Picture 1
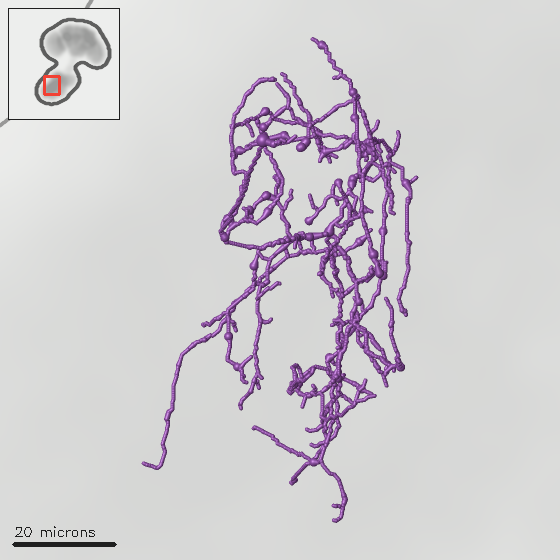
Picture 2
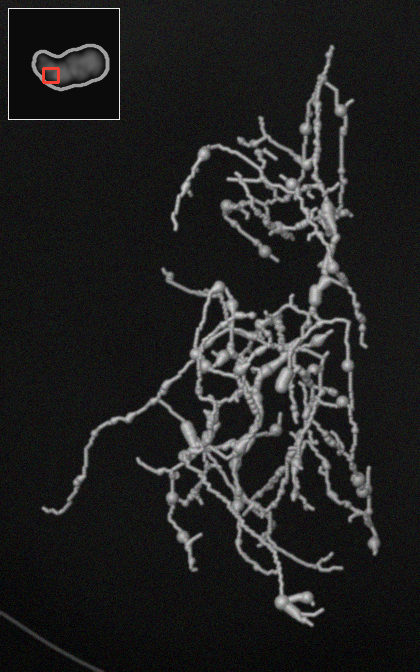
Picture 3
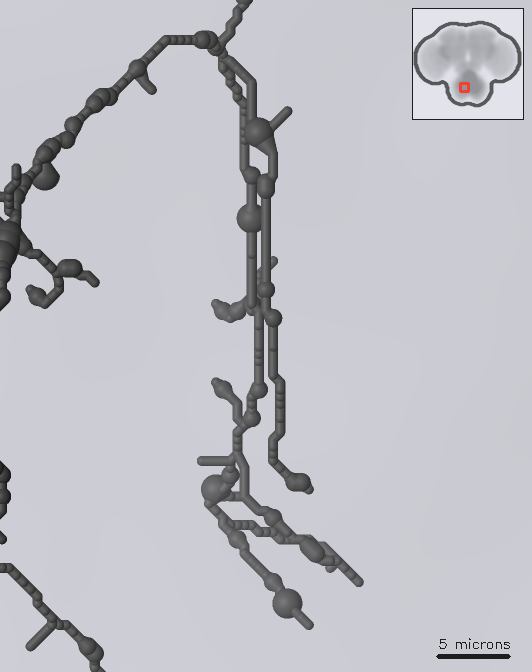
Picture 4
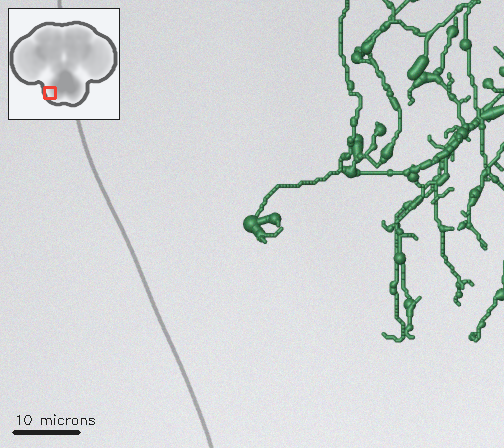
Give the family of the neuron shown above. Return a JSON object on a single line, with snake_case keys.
{"family": "hemilineage 16B"}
